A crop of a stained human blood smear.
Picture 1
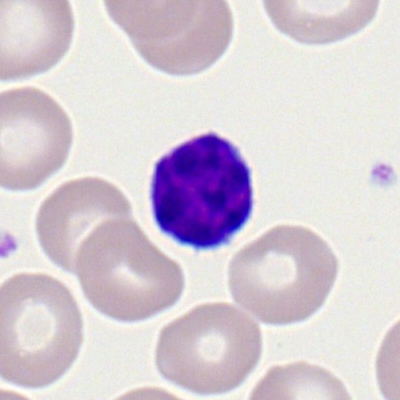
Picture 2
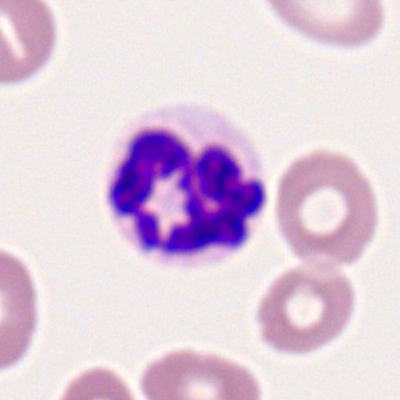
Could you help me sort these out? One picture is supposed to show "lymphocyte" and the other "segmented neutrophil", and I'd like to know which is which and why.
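Picture 1: lymphocyte. Picture 2: segmented neutrophil. Outline: roughly round in 1; round and smooth in 2. Nucleus: fills almost the whole of cell 1; in cell 2, several connected lobes curving around a pale star-shaped area near the middle.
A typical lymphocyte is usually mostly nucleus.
Nucleoli: none visible in 1.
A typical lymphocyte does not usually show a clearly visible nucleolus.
Chromatin: dark purple and coarsely clumped in both, dense in 1. Cytoplasm: thin pale blue rim at the lower edge in 1; pale pinkish-lilac in 2. Granules: none in 1; no coarse orange-red granules in 2.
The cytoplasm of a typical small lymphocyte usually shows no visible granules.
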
